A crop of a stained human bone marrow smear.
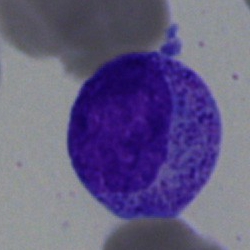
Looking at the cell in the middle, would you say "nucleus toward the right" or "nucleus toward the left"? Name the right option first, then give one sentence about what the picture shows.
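Nucleus toward the left. The nucleus sits off-centre toward the left side of the cell.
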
